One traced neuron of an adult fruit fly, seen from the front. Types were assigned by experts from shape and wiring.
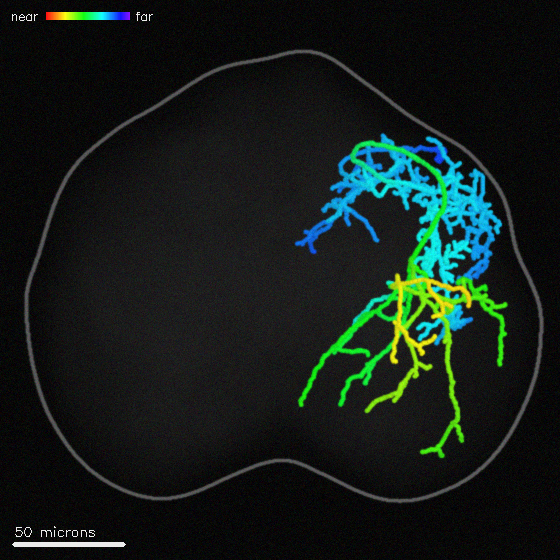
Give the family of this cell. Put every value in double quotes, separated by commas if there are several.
"hemilineage 03A"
